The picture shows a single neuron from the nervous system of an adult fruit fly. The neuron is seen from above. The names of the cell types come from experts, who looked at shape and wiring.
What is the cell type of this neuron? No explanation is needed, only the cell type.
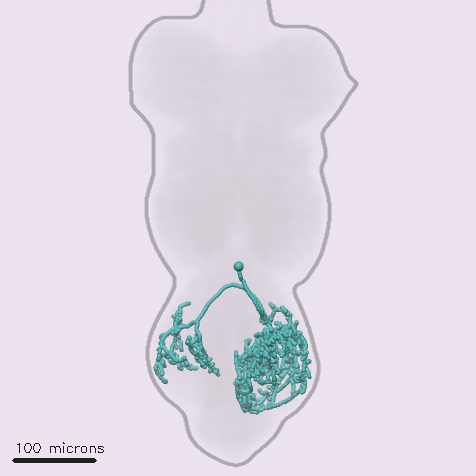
IN19B021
